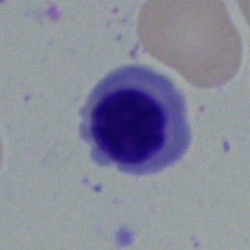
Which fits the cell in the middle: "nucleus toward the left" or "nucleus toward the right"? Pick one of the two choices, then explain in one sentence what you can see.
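Nucleus toward the left. The rim of cytoplasm is wider on the right side of the nucleus than on the left.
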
